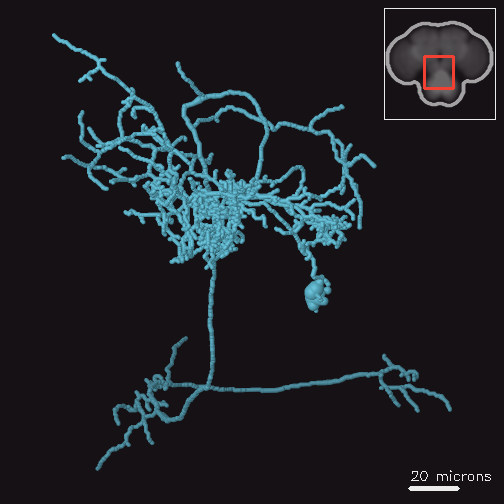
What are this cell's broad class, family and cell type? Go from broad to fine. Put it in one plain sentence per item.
A descending neuron of the DNg family, type DNg81.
